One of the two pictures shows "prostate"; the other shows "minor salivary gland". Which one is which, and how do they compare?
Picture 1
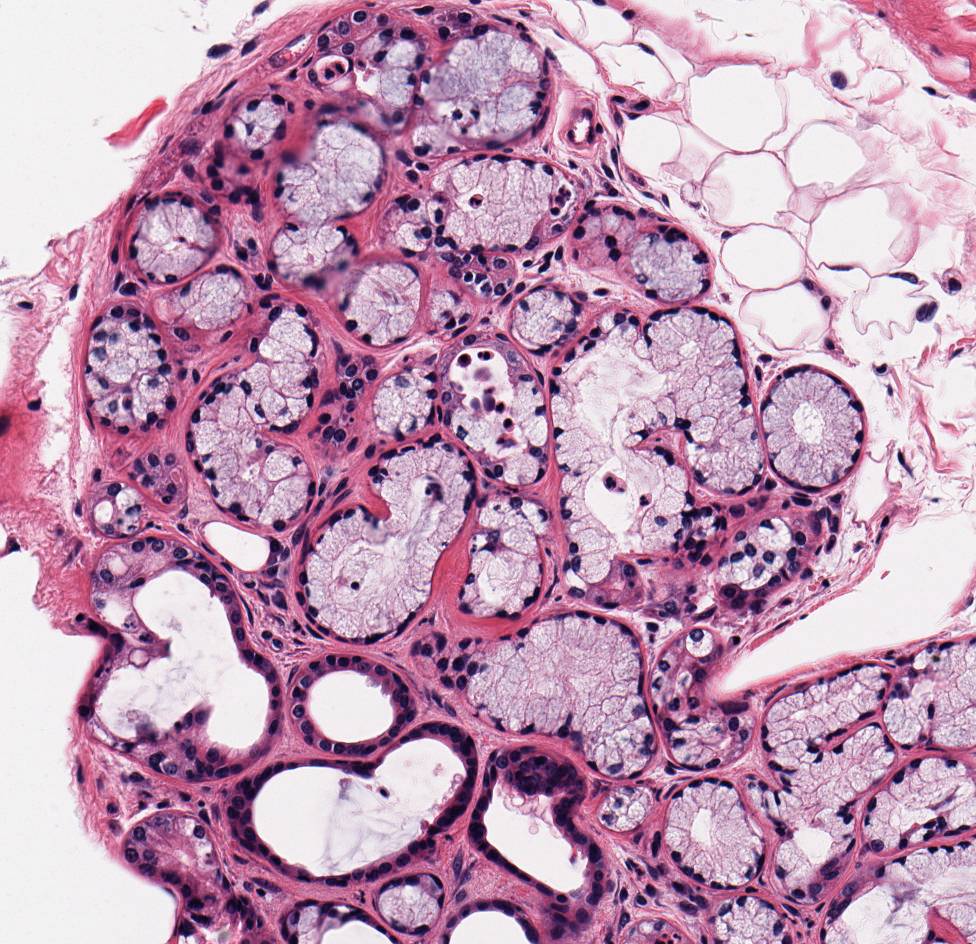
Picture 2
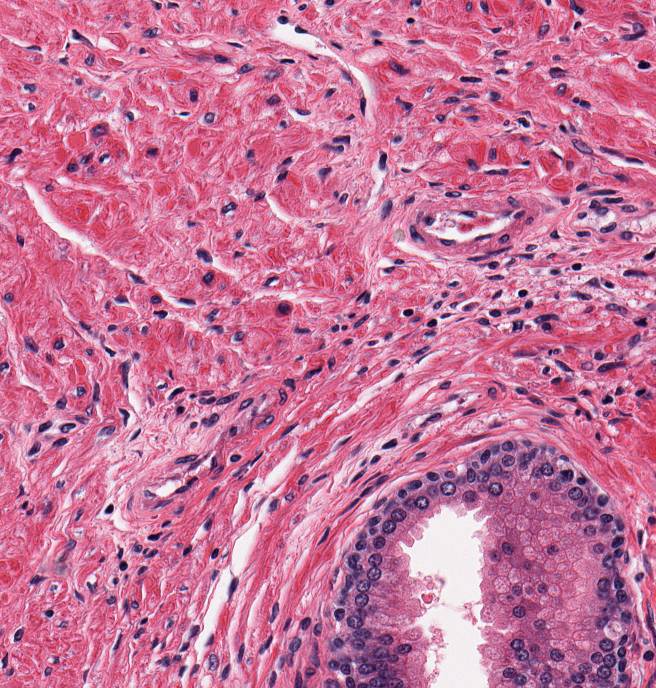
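You've got the minor salivary gland in picture 1 and the prostate in picture 2. In the minor salivary gland, tightly packed rounded acini fill most of the field, with ducts gathered toward the lower left. The acinar cells have pale, foamy, finely vacuolated cytoplasm, and their dark, flattened nuclei are pressed against the cell bases. Those lower-left ducts have wide open lumens lined by cuboidal cells with pink cytoplasm. The prostate is the reverse: dense pink fibromuscular stroma fills most of the field, with a single gland cut at the lower right corner. Its epithelial nuclei are round and crowded in a band at the base of the lining, away from the lumen, and spindle-shaped stromal cells wrap concentrically around the gland. There are no fat cells anywhere in it.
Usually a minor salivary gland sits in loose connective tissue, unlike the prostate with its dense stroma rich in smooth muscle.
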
